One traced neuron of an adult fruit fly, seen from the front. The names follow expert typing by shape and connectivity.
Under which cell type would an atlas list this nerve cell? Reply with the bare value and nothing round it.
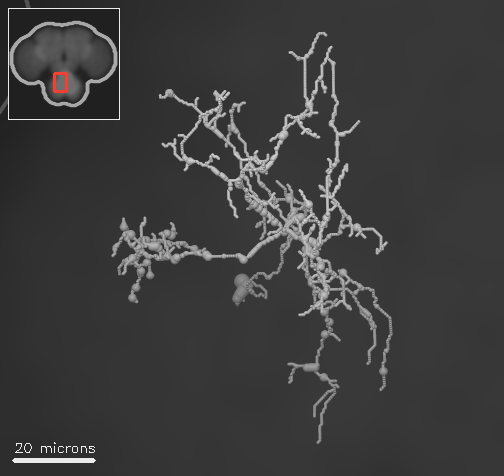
IN21A062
